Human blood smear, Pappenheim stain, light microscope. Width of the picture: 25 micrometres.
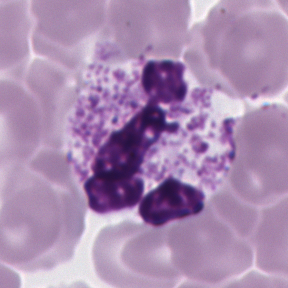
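Segmented neutrophil in a stained smear of human peripheral blood: nucleus divided into several separate lobes, chromatin dark purple and densely clumped. Numerous purple-violet granules scattered through the cytoplasm, coarse and uneven in size.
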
